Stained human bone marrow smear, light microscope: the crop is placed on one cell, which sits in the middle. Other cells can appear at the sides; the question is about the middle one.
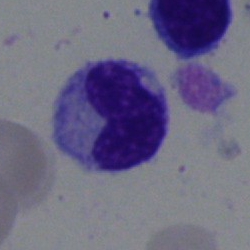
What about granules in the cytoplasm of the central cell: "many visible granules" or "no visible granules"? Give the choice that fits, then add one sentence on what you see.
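No visible granules. No distinct granules are visible in the cytoplasm.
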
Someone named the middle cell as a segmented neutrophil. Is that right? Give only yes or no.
no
